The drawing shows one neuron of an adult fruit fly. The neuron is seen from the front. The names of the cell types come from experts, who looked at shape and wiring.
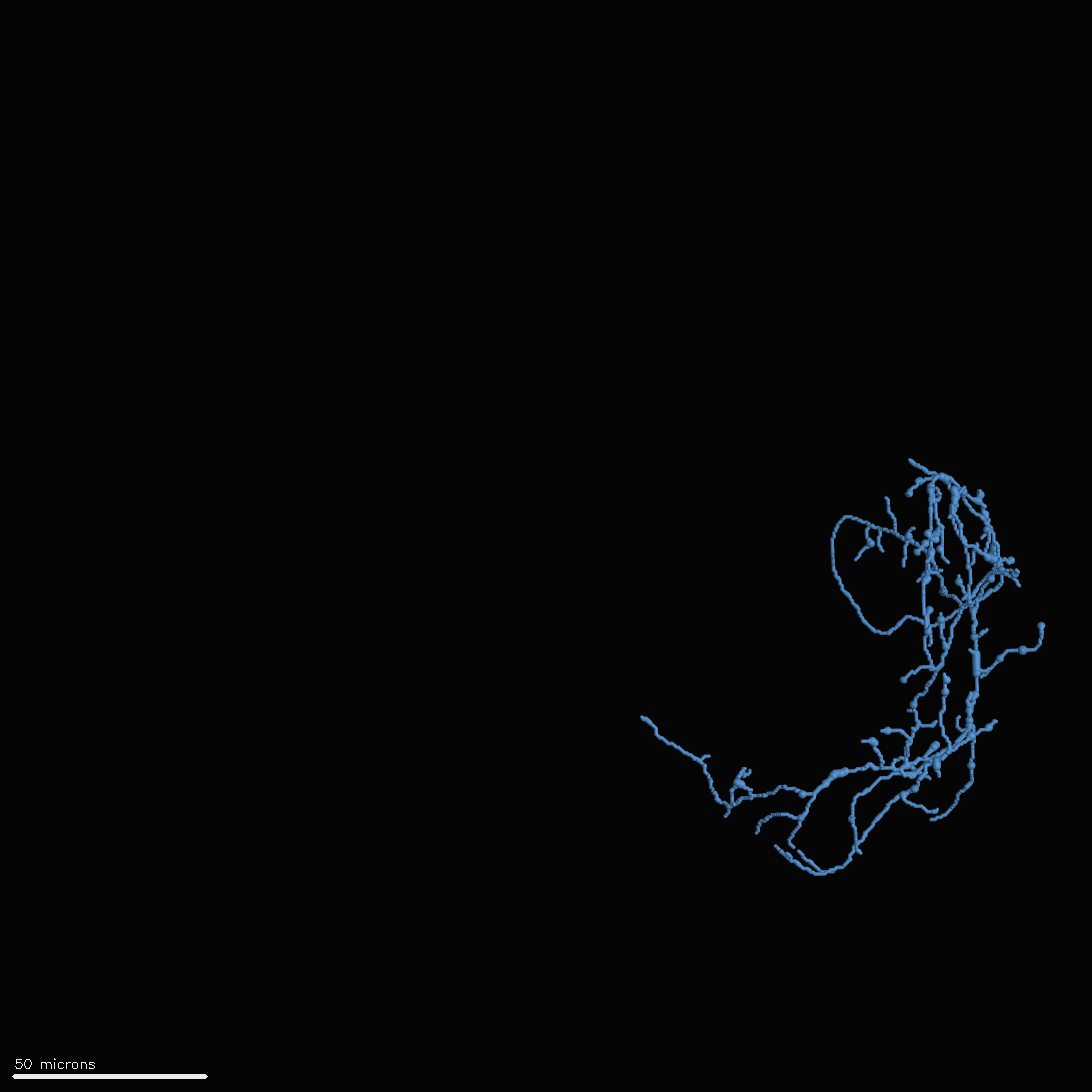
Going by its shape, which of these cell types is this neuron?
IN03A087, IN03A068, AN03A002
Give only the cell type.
IN03A087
